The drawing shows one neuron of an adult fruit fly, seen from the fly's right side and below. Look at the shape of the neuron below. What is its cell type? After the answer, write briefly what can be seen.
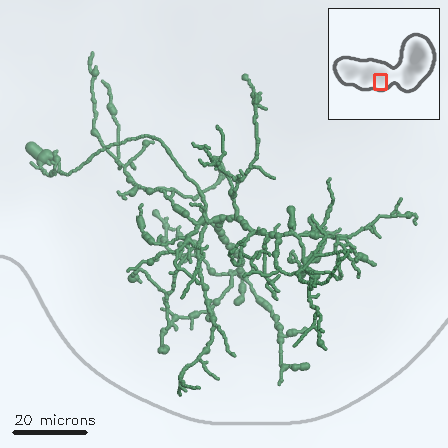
Its cell type is IN21A042. This is a nerve-cord intrinsic neuron. By the scale bar it is about 110 microns wide in this view. The picture shows dozens of branch ends.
